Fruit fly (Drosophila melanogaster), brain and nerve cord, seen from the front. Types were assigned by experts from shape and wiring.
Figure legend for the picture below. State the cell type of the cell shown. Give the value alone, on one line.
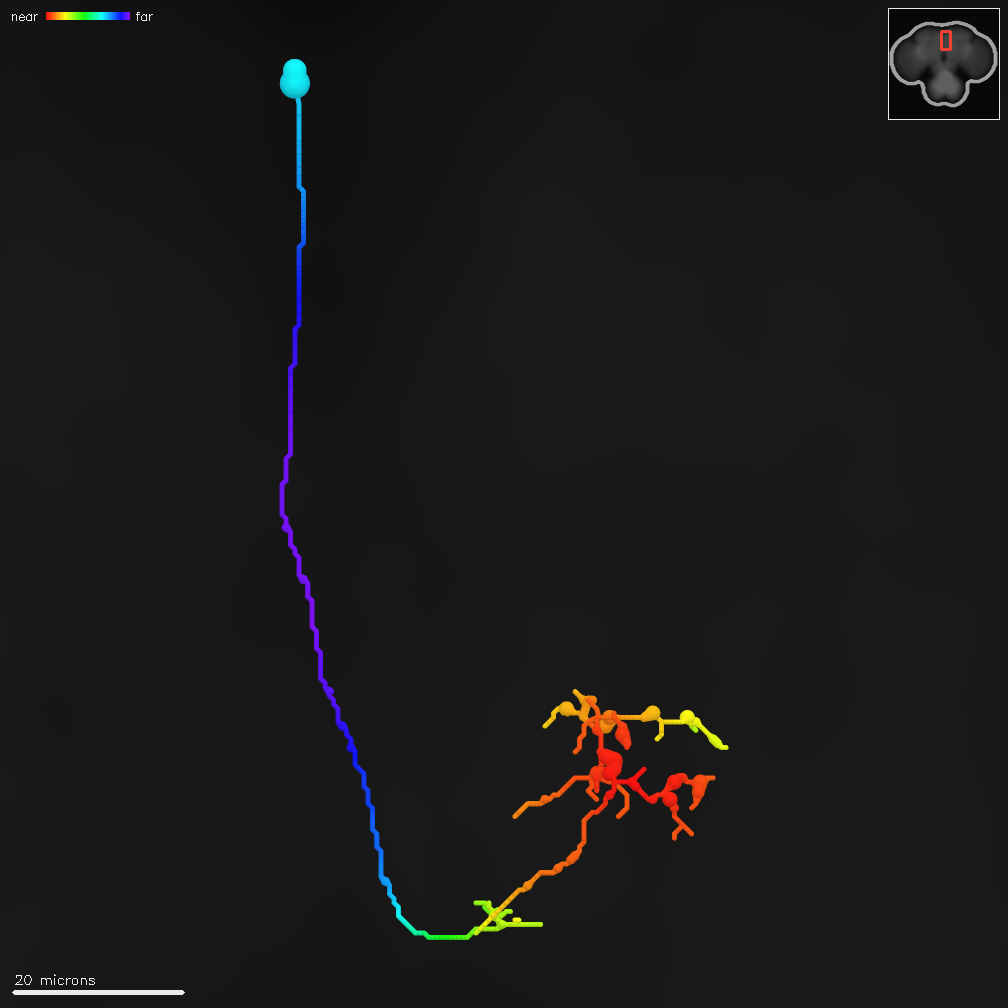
vDeltaK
